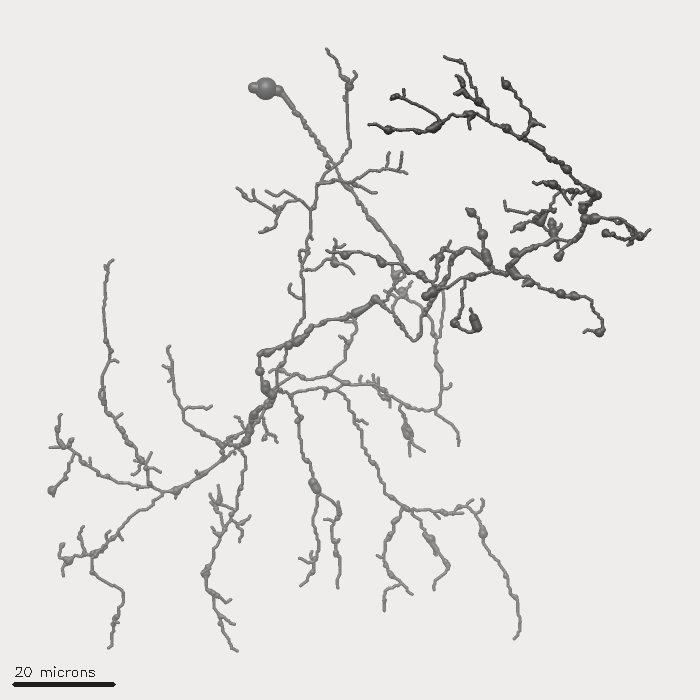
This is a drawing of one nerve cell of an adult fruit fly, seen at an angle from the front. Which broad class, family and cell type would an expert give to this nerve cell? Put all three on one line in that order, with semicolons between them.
visual projection neuron; hemilineage VPNp&v1_posterior; LoVP16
